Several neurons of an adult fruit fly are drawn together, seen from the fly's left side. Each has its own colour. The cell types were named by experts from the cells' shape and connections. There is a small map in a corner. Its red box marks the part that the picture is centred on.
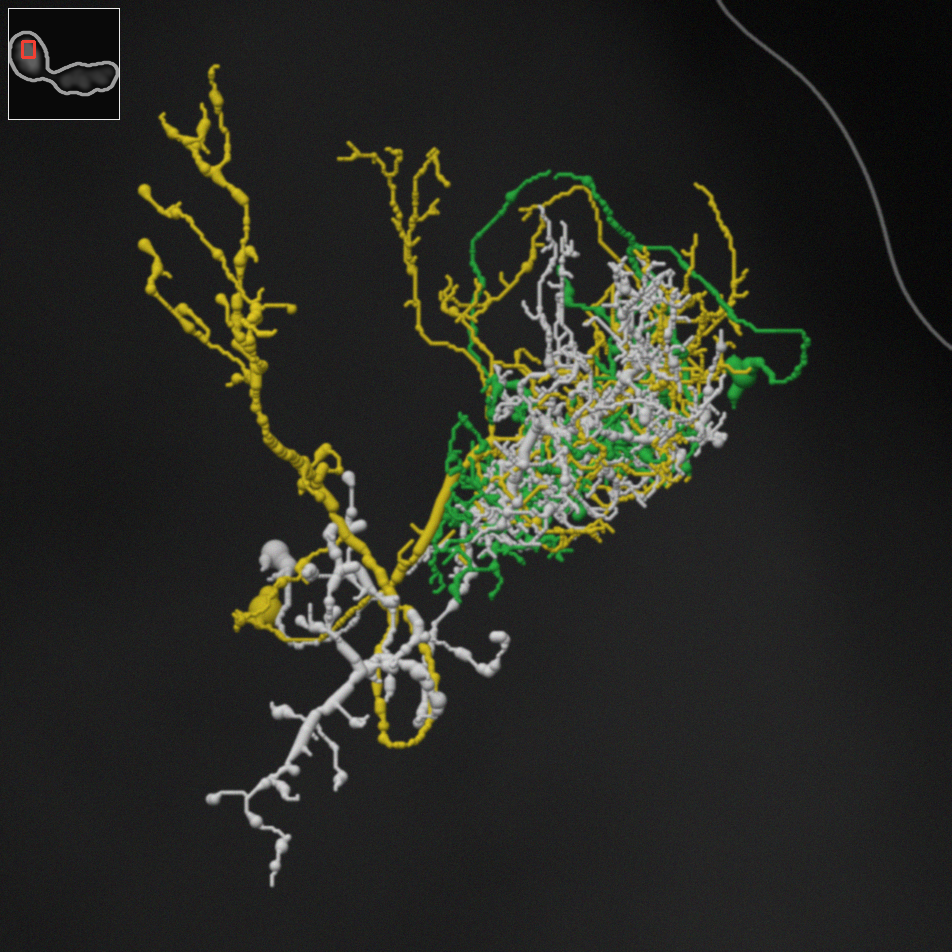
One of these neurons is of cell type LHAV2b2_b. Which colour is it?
white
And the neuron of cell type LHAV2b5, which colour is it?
yellow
